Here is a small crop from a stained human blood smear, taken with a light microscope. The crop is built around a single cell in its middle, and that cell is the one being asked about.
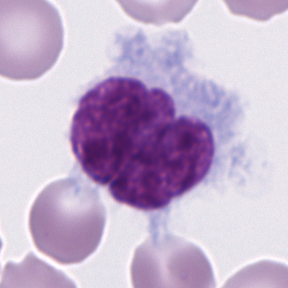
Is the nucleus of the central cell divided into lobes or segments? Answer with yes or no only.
Yes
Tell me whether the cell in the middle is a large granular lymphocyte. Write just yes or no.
no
